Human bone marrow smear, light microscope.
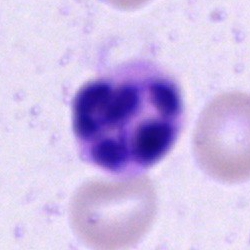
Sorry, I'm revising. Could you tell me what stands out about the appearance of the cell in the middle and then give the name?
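Look first at the outline: it is roughly round. Inside, the chromatin is dark purple and dense, and the cytoplasm is pale pink-lilac. Notice that no coarse orange-red granules are seen in that cytoplasm. You are looking at a segmented neutrophil.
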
